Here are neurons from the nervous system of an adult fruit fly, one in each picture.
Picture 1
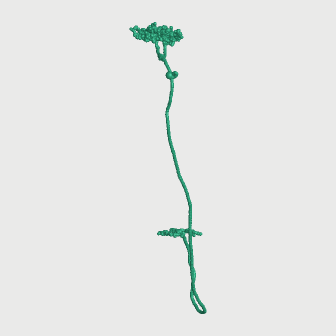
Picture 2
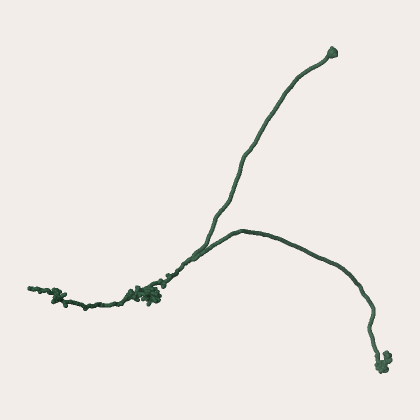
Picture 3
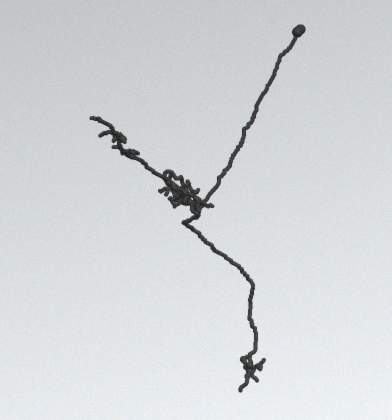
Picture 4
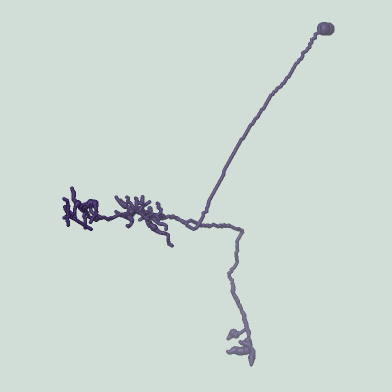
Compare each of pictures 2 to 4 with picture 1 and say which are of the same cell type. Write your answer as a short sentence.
None of them is of the same cell type.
